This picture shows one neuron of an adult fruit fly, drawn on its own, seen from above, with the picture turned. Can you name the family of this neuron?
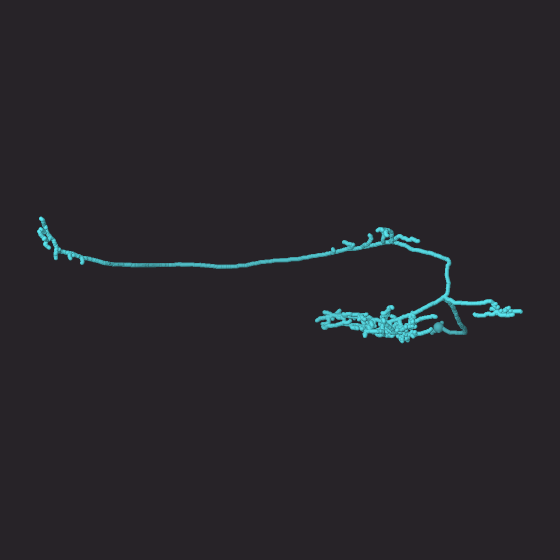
hemilineage 07B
